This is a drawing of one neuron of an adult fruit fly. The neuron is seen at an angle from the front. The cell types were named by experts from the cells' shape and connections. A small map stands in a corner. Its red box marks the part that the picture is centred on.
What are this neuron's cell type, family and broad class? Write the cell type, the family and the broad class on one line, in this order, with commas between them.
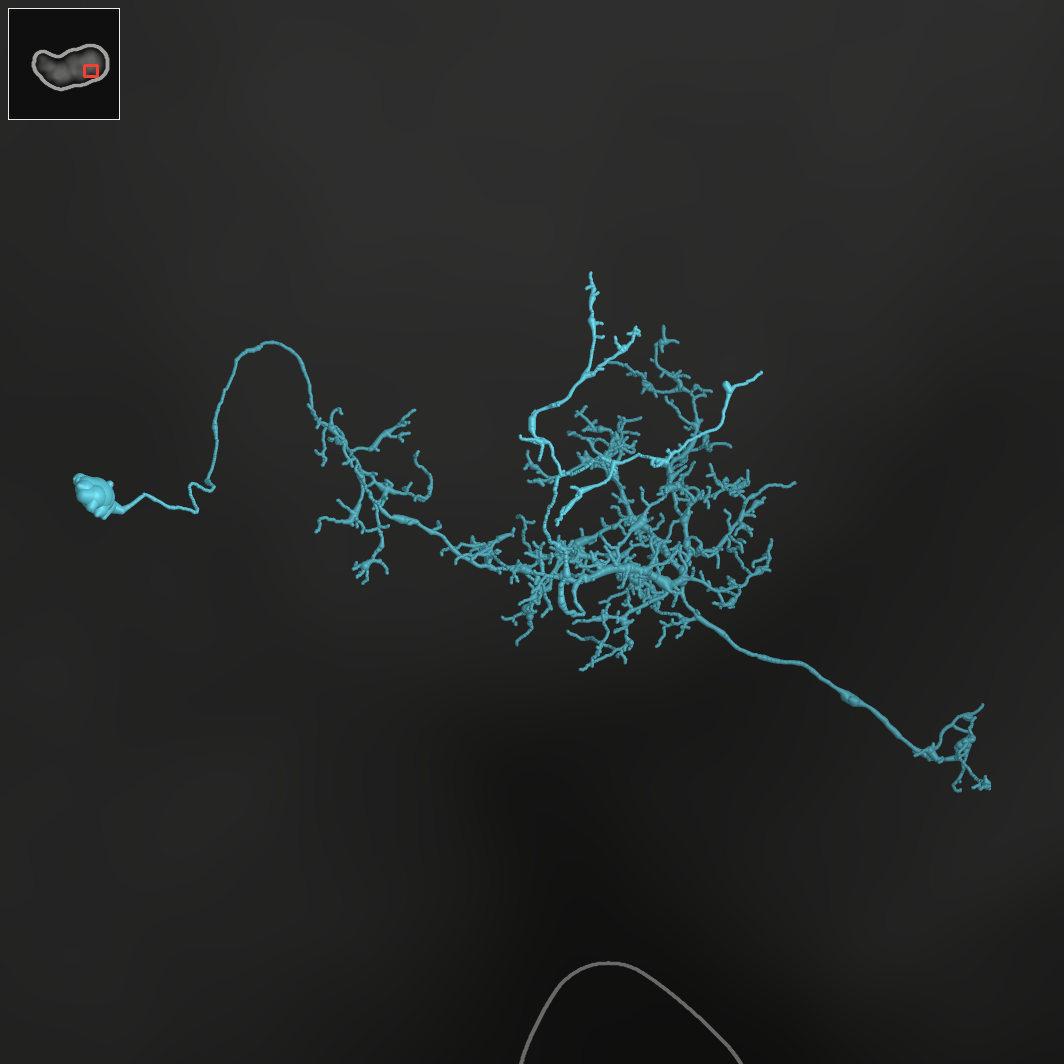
Y11, Y, optic-lobe intrinsic neuron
